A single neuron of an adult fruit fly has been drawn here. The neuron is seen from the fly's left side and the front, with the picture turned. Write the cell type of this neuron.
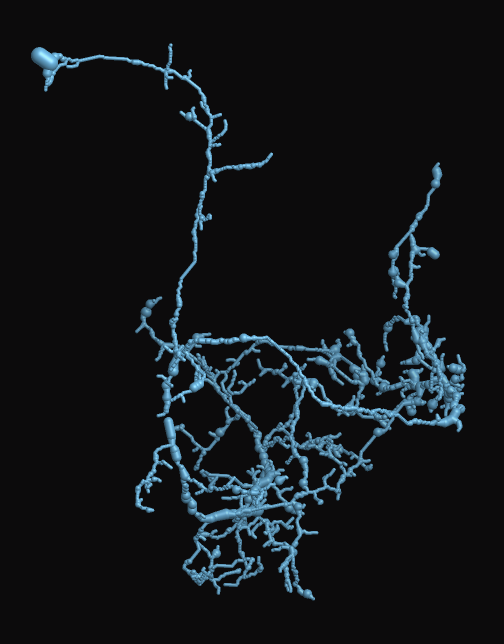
PLP013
